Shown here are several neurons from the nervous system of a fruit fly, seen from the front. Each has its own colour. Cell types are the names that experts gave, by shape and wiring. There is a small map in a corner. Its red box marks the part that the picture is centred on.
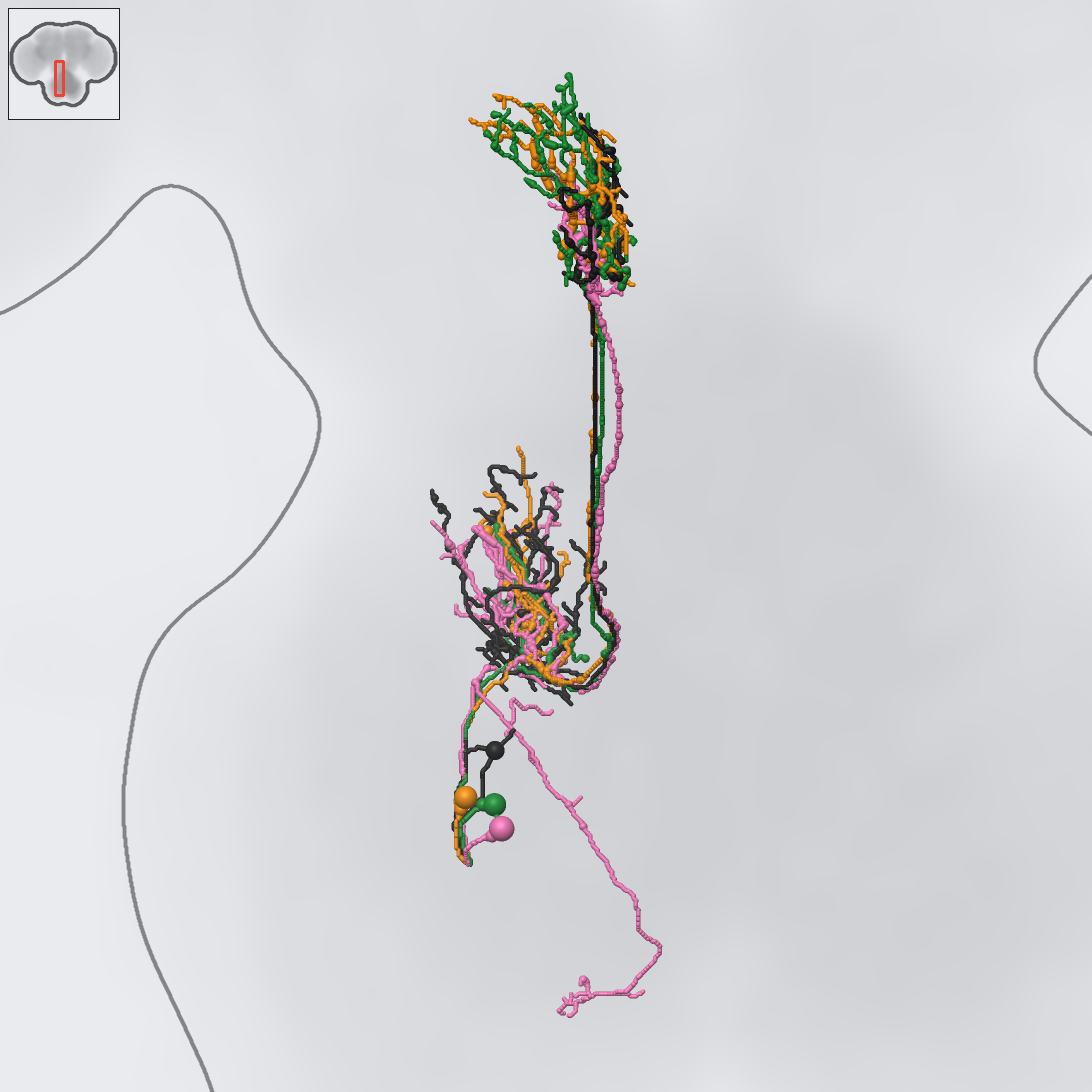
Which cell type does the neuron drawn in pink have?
AN16B078_d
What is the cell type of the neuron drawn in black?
AN16B112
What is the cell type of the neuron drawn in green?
AN16B116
